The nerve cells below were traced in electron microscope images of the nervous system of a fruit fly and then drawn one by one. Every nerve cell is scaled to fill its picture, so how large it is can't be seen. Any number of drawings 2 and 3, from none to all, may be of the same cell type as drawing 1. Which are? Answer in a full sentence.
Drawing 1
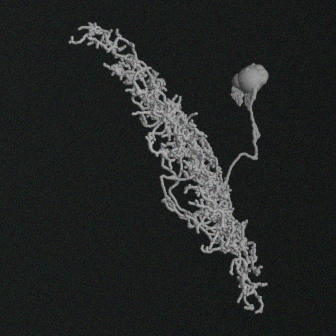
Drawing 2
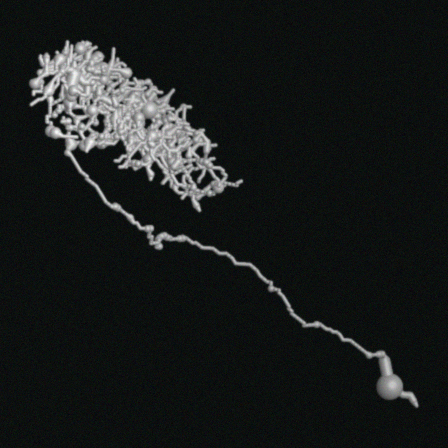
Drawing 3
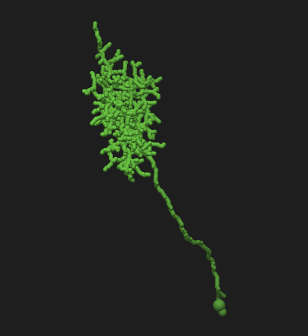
Drawing 2 and drawing 3 are of the same cell type.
